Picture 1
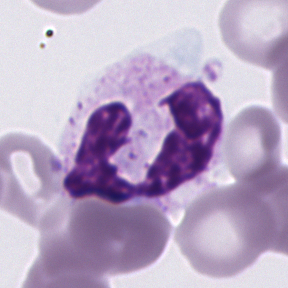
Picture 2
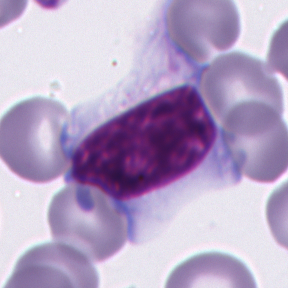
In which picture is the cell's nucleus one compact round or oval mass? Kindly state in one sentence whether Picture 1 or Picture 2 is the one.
In Picture 2, the cell's nucleus takes the form of one compact round or oval mass.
